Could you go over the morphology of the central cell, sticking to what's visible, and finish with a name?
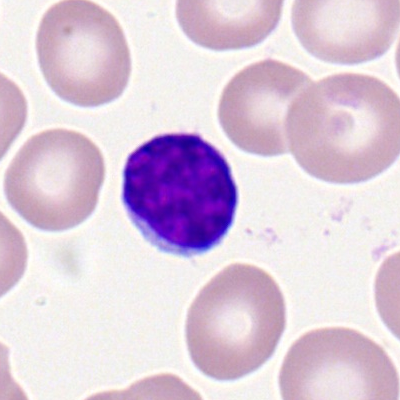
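Round, smooth outline on this one. Chromatin's dark purple and coarsely clumped. There's only a scant pale blue rim of cytoplasm, best seen along the lower left edge, and no granules show in it. It's a lymphocyte.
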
